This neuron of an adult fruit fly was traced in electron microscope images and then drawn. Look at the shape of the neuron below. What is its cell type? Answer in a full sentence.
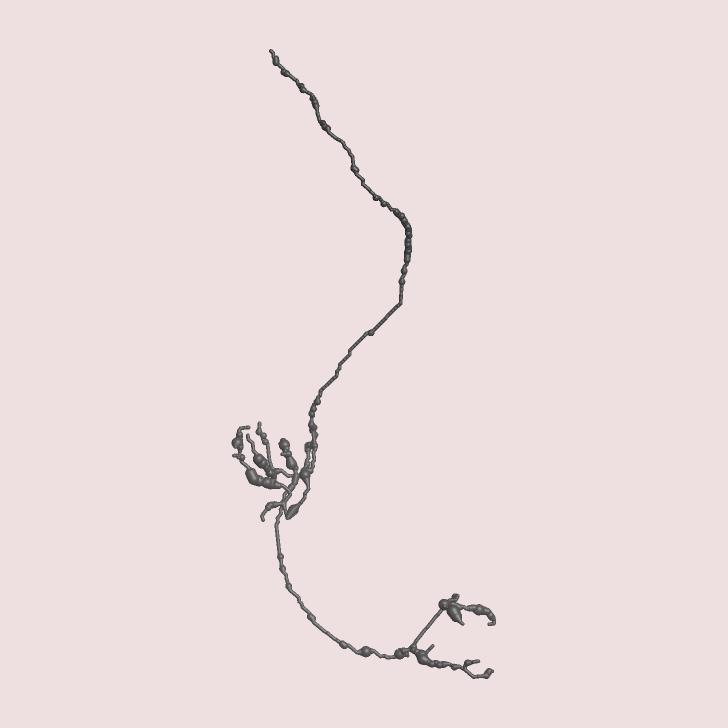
The cell type is ORN_DM1.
